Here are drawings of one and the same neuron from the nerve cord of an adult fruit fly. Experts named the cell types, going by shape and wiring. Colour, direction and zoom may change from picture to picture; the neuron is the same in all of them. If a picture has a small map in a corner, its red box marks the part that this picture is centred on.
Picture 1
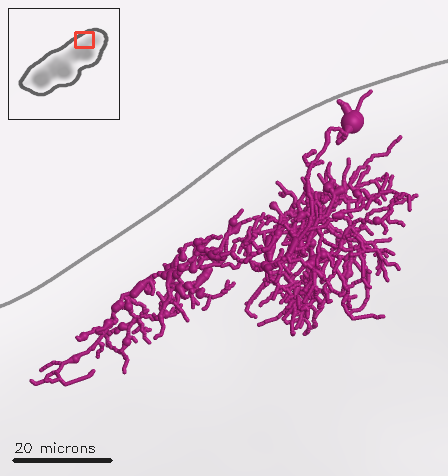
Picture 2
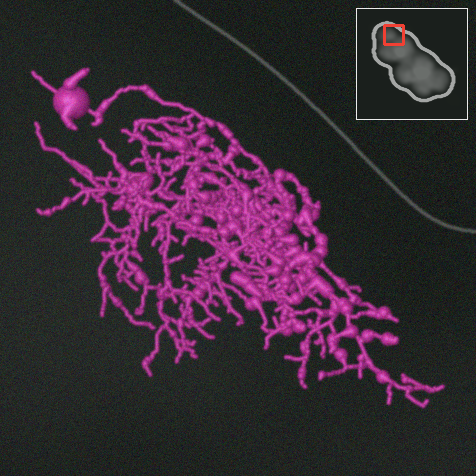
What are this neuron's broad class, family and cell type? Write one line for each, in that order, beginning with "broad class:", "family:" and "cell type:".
broad class: nerve-cord intrinsic neuron
family: hemilineage 19A
cell type: IN19A099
